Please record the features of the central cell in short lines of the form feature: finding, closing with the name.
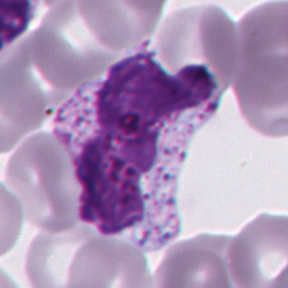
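Outline: irregular, angular, not round
Cytoplasm: pale lilac-pink
Granules: several, dark, over lower nucleus
Chromatin: dark purple, dense
Cell: basophil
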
